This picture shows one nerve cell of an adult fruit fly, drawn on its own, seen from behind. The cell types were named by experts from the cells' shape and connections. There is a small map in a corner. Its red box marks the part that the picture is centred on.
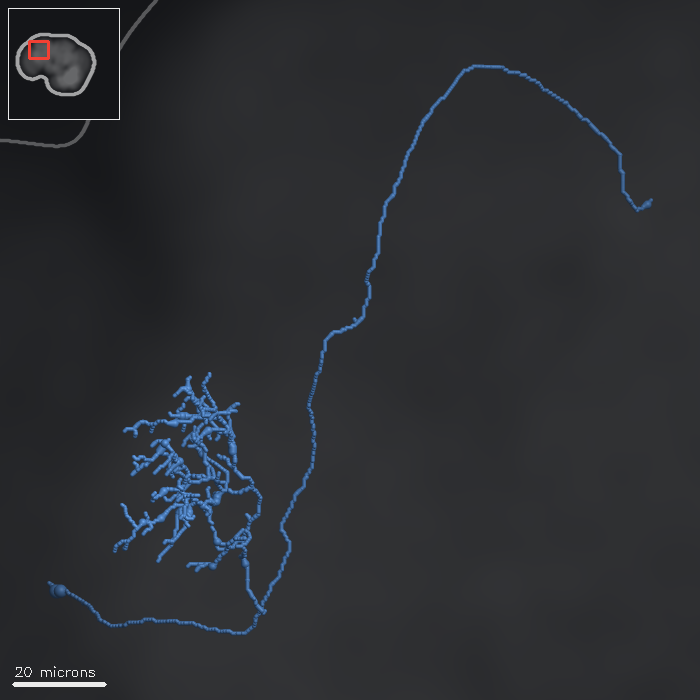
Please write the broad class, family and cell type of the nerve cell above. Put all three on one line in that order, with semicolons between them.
visual projection neuron; LC; LC28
